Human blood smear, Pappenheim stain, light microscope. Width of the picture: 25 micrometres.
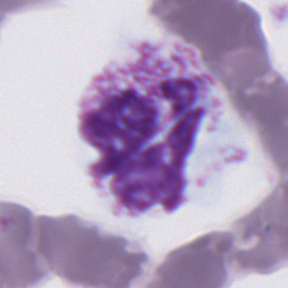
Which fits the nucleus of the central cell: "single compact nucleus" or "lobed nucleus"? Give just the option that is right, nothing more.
Lobed nucleus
